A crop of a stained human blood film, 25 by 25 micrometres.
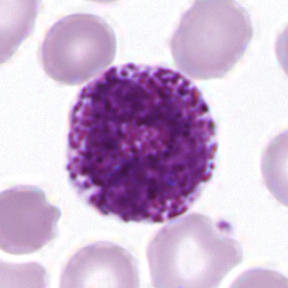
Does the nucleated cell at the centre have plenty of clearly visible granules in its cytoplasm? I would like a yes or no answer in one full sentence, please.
Yes, this cell's cytoplasm carries many visible granules.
